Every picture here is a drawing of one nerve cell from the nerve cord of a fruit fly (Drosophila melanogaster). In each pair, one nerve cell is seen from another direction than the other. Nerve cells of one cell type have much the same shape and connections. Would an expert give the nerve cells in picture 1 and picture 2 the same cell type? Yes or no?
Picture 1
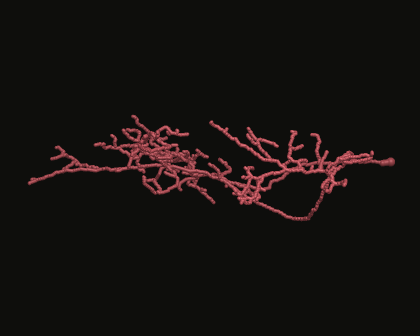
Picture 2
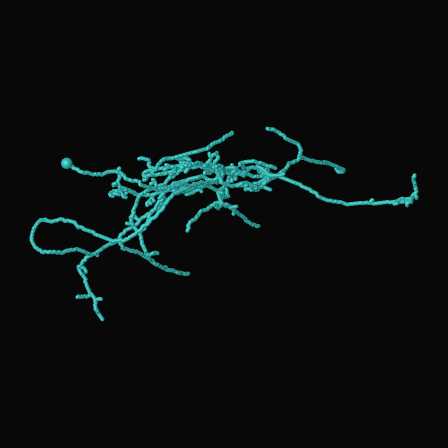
no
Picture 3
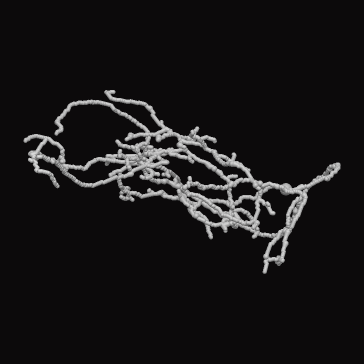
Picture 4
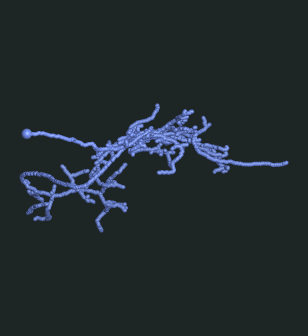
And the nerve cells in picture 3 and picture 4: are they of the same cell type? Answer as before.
no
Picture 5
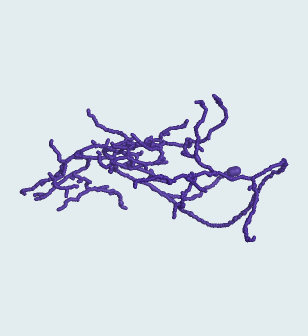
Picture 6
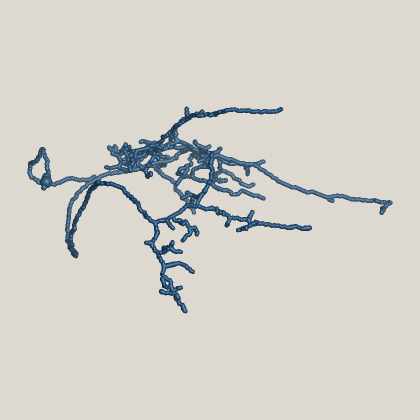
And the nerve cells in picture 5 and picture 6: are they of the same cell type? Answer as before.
yes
